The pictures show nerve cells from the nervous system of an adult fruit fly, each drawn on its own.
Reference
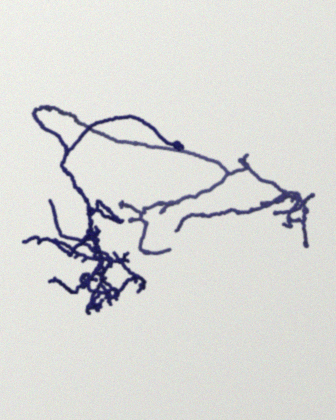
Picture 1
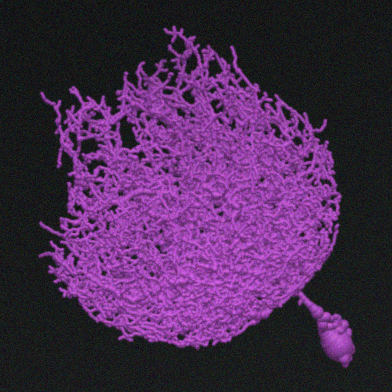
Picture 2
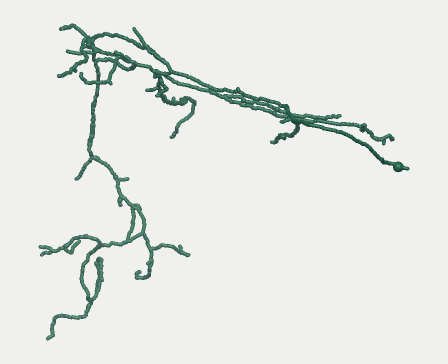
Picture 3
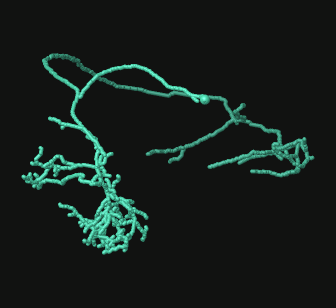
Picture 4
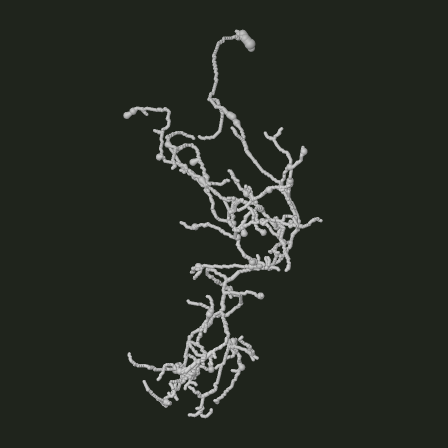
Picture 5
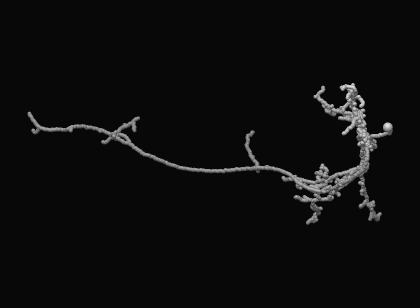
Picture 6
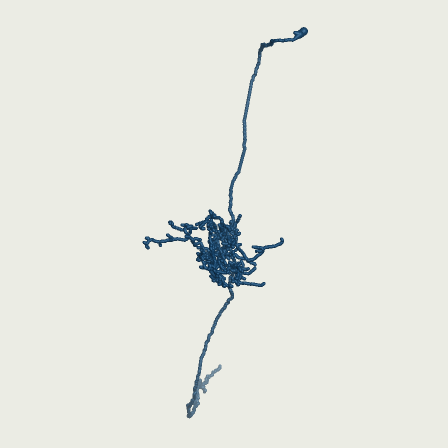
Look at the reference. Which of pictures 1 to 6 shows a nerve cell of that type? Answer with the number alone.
3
